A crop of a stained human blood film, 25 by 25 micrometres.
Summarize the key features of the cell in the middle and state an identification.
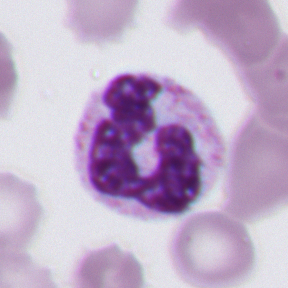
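Dark purple, coarsely clumped chromatin forms nuclear lobes that curve around a pale central patch of cytoplasm. The cytoplasm is pale pinkish-lilac, with fine pink-violet granules scattered through it. The cell measures about 13 micrometres across. The cell is a segmented neutrophil.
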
